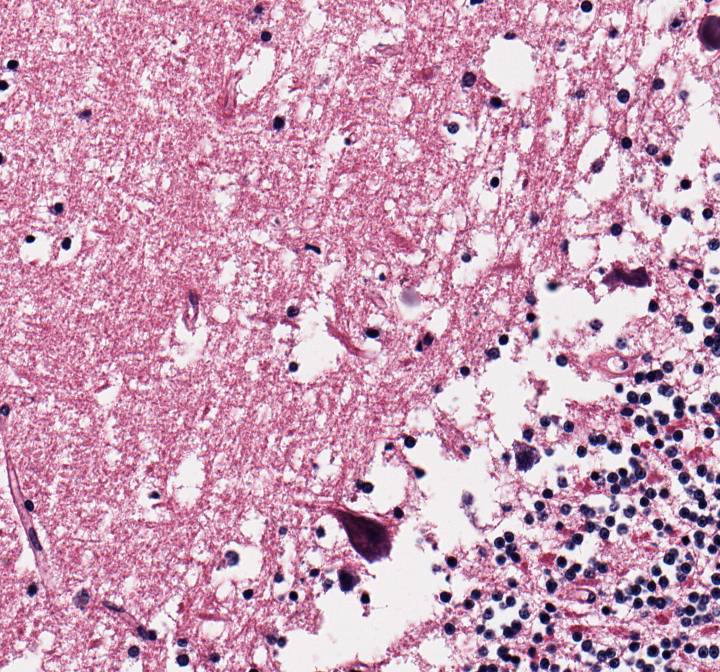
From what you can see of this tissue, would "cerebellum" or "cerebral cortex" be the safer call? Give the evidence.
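Cerebellum, I'd say. Two large, dark purple, angular Purkinje cell bodies sit where the two zones meet, at lower centre and right of centre.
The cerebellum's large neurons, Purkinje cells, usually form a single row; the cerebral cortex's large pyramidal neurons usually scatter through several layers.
The lower right cellular layer has small, round, deeply basophilic nuclei with almost no visible cytoplasm.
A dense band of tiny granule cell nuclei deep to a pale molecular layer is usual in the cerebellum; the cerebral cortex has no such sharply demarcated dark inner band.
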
